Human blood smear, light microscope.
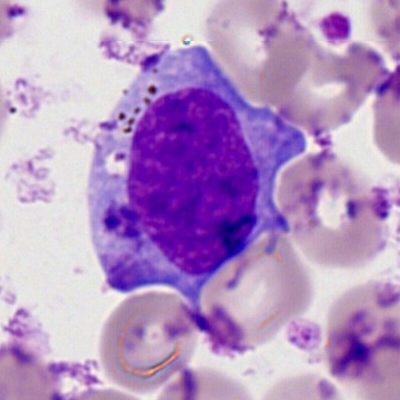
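Myeloblast in a stained human blood smear. Chromatin finely speckled, with small pale spaces. Cytoplasm abundant and blue, holding a small cluster of dark brown granules above and left of the nucleus and one small clear vacuole to its left.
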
